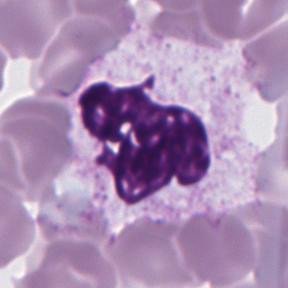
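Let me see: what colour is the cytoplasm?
Pale greyish lilac, with fine, dust-like purple granules scattered through it.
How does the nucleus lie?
Folded over on itself, its parts overlapping, and the chromatin is dark purple.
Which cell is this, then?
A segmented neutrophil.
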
